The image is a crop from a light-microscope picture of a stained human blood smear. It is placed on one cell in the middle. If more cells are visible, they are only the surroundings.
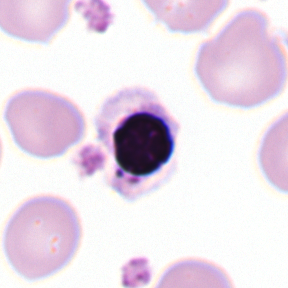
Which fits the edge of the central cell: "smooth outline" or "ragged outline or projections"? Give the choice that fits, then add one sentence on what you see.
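Ragged outline or projections. The outline of the cell is irregular and ragged.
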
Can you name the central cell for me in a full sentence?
Located at the centre of the crop is a normoblast.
